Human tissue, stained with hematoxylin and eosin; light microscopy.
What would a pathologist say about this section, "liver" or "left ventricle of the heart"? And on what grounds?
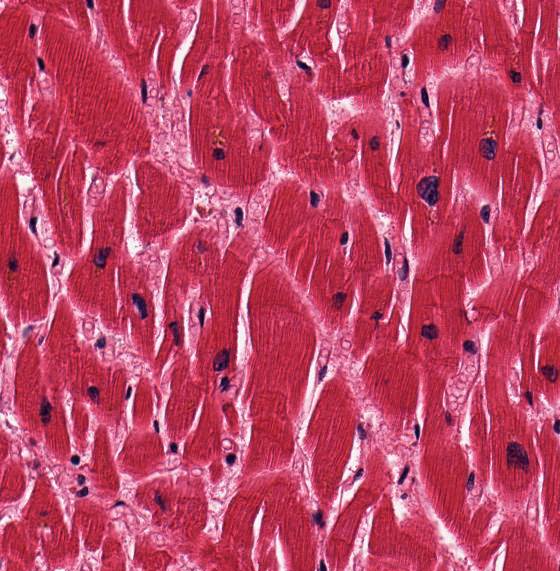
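Left ventricle of the heart, not liver. Deciding point: cardiac muscle fibres, cut lengthwise or obliquely, run mostly top to bottom across the field, so the tissue is built of elongated fibres.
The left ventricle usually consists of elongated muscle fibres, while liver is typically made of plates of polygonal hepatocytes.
Also seen: many fibres branch and join neighbouring fibres. Fine yellow-brown granules sit beside a nucleus, upper left. No epithelium or glands anywhere in the field.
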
